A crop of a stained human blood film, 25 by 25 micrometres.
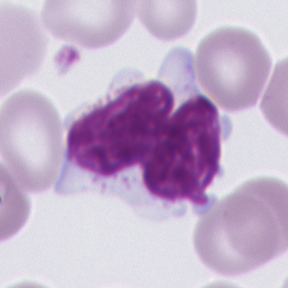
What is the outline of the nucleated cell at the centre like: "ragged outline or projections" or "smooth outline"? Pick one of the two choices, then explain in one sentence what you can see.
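Ragged outline or projections. The cell outline is irregular, with pale ragged cytoplasmic flaps reaching out beyond the nucleus.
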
